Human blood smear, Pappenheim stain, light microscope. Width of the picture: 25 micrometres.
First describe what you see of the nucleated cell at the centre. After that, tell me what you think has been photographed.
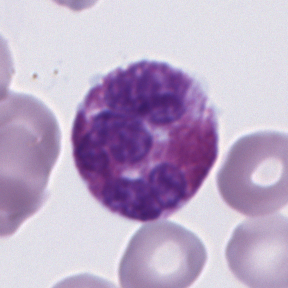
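Dense purple granules fill the cytoplasm, which has a reddish-violet tint. Granules lie over the nuclear lobes, blurring their edges. Small pale spots lie between the lobes near the middle of the cell. The cell measures about 14 micrometres across. The cell shown is an eosinophil.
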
